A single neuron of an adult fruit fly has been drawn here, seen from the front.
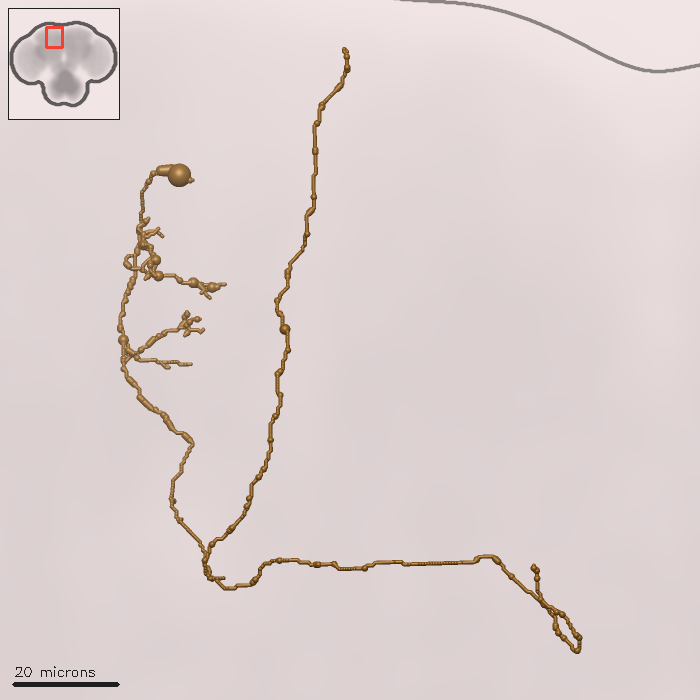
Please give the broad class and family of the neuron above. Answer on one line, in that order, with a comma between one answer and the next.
central-brain intrinsic neuron, class Kenyon Cell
